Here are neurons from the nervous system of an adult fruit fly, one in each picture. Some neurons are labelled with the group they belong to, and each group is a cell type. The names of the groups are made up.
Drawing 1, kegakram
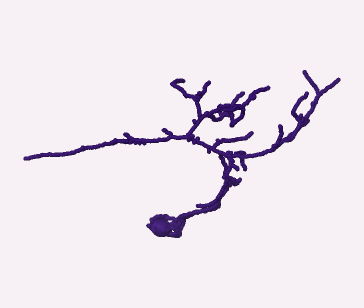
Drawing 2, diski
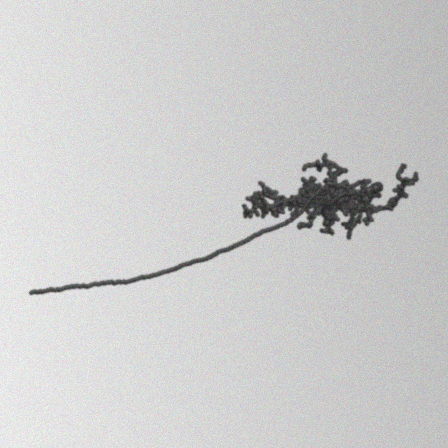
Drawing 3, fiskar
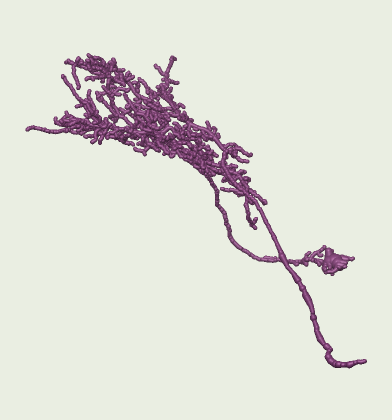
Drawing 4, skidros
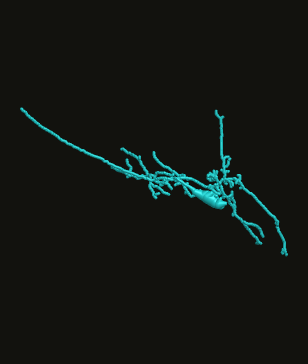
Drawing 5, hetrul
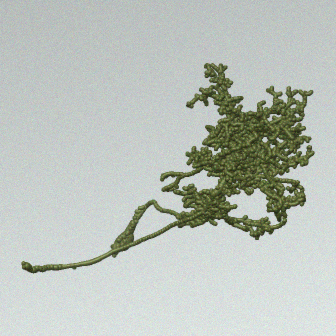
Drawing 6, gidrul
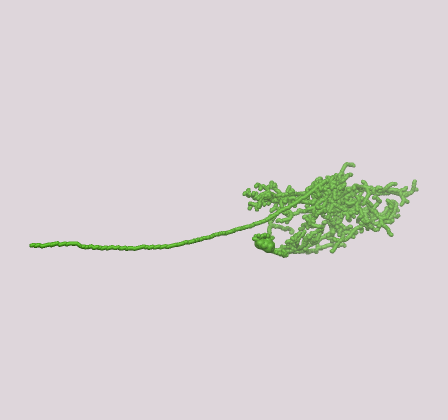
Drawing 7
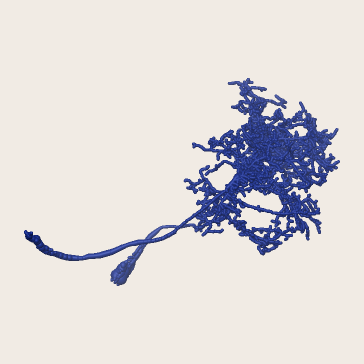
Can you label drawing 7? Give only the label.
hetrul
